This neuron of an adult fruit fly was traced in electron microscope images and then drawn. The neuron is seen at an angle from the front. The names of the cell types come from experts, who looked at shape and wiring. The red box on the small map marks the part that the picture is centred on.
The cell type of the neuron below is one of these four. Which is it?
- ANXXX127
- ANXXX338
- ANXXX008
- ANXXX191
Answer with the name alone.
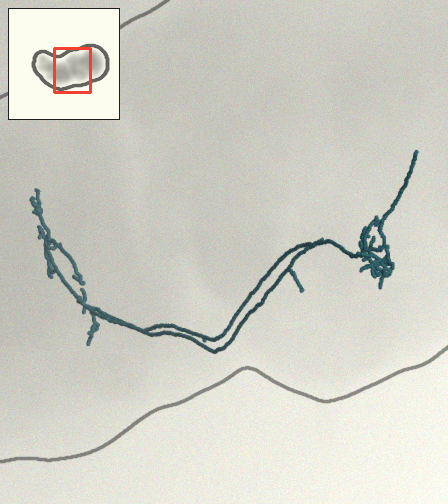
ANXXX338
